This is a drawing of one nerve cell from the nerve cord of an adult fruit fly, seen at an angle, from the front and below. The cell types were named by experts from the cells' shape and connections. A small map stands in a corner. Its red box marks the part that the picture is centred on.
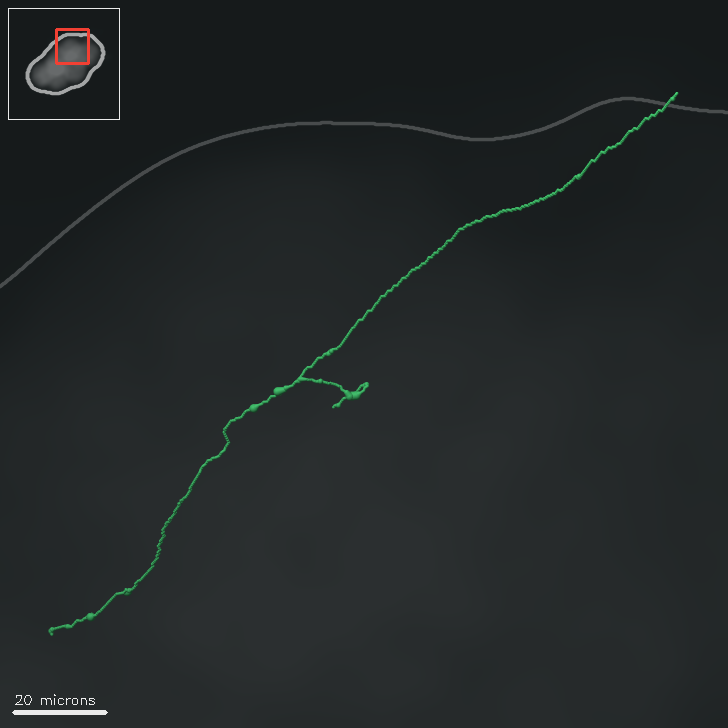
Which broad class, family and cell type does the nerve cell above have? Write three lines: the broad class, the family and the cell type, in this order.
descending neuron
hemilineage LB7
DNge126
